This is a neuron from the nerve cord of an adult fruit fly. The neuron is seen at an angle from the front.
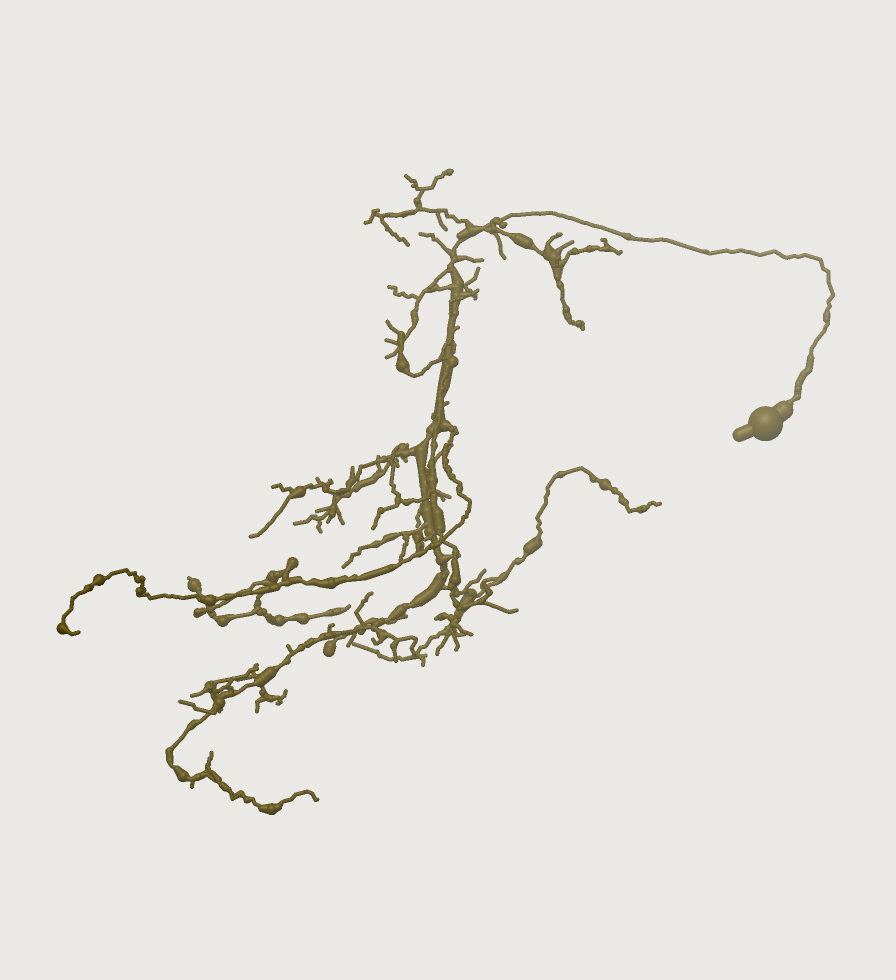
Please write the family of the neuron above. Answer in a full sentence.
The family is hemilineage 20A.22A.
